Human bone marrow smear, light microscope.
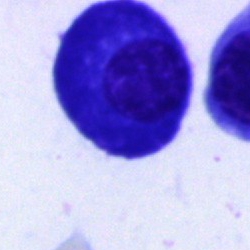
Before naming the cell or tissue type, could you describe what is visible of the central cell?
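Notice the smooth, roughly oval outline, with nothing projecting from it. The cytoplasm is a deep, intense blue and forms a broad rim around the nucleus, broadest on the left and underneath. You won't find any granules in that cytoplasm. It's a plasma cell.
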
